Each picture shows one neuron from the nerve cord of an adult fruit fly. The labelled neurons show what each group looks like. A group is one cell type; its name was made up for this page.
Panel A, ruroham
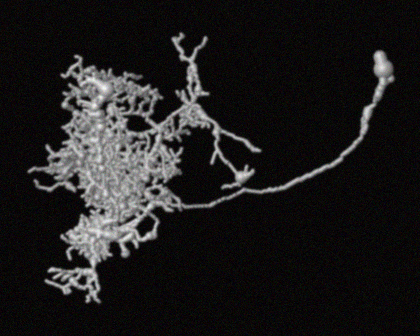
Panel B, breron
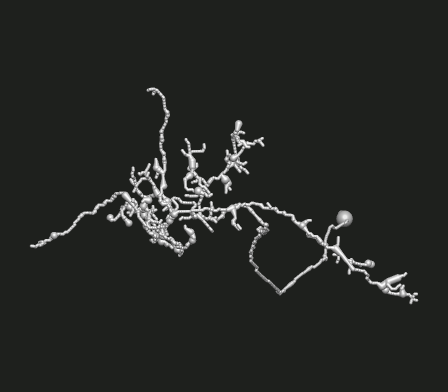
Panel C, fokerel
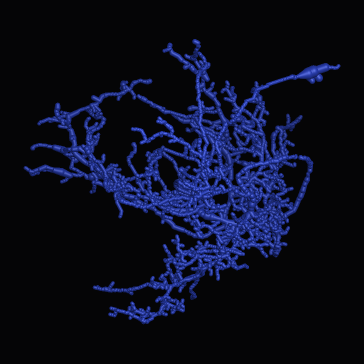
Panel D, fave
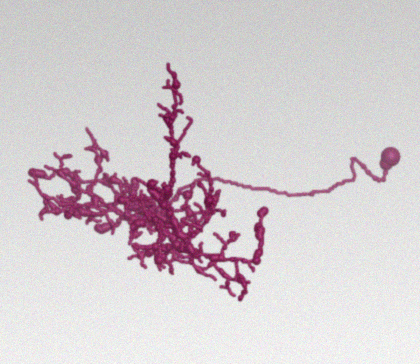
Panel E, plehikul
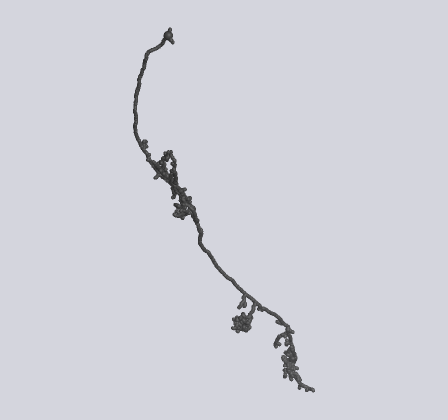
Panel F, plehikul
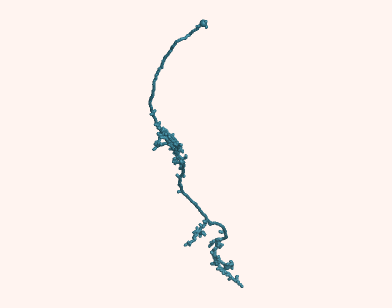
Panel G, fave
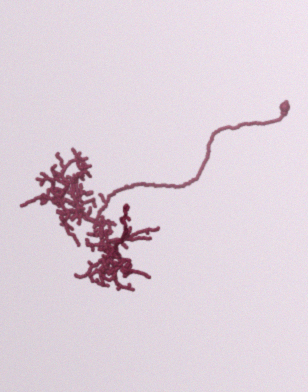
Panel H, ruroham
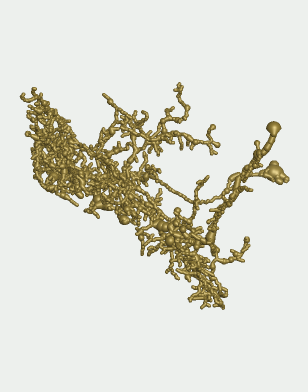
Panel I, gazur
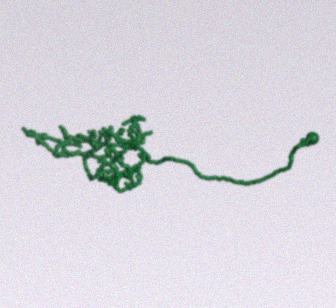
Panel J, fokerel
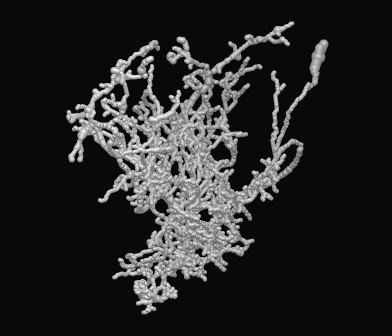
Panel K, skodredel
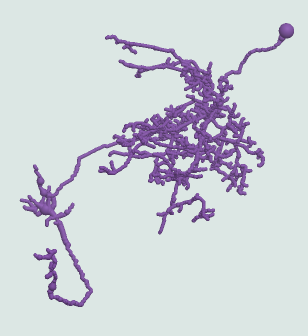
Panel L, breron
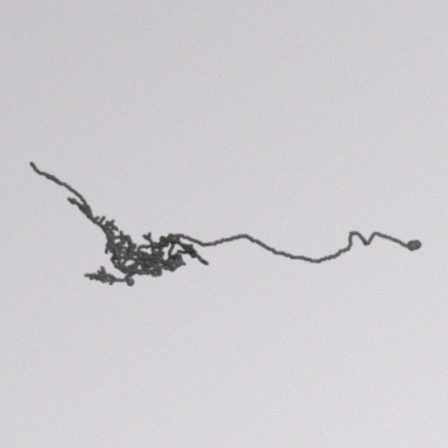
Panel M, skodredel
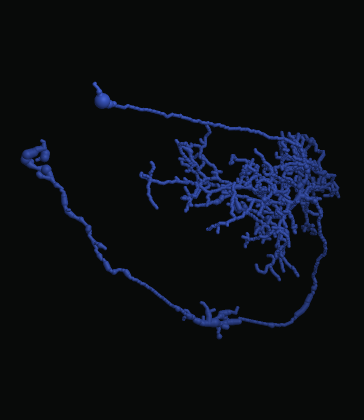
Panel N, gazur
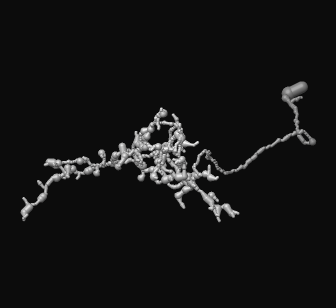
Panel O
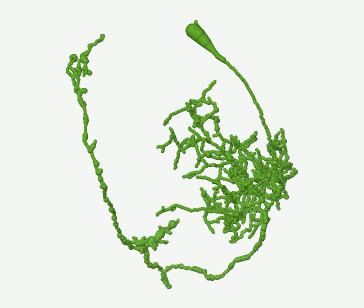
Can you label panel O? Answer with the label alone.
skodredel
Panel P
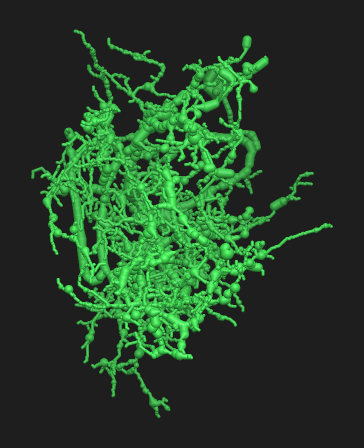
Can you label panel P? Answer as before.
fokerel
